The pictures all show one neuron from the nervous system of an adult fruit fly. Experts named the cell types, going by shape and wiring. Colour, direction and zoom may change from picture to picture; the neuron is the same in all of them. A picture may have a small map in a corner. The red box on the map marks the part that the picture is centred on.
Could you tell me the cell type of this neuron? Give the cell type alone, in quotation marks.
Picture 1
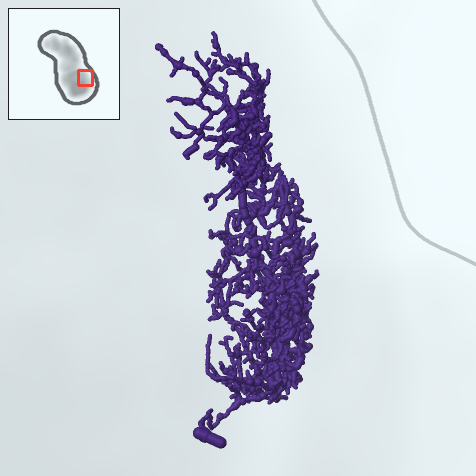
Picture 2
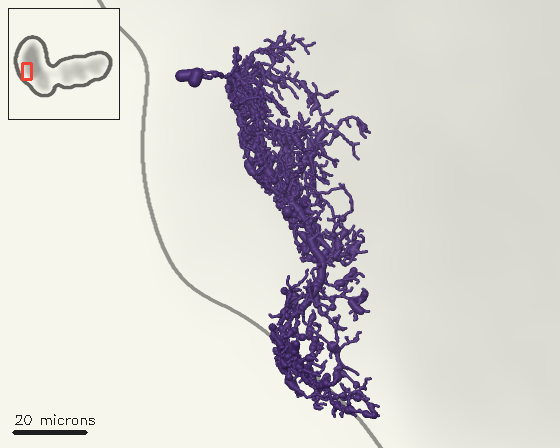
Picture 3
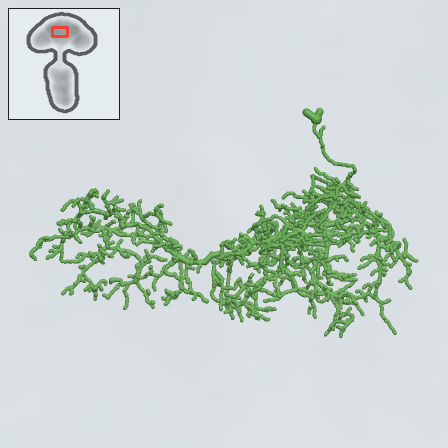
"GNG019"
